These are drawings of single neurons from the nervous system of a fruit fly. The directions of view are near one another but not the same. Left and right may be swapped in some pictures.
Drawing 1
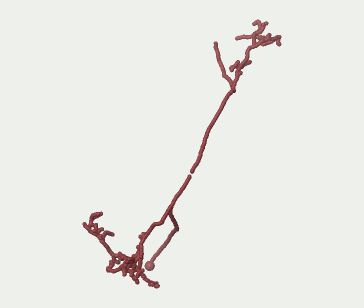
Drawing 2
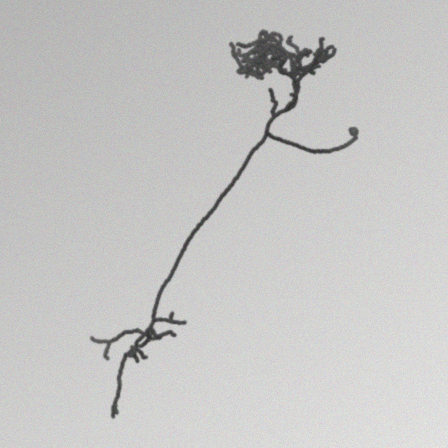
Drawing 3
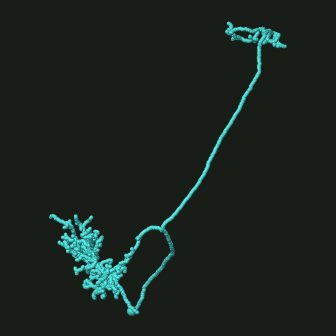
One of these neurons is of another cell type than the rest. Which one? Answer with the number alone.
3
